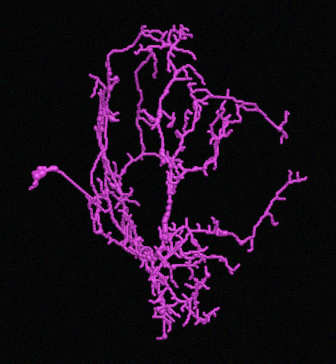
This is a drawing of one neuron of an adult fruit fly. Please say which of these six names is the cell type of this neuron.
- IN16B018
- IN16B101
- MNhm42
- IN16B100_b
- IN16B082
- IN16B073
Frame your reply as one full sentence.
This neuron is included in the cell type IN16B082.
